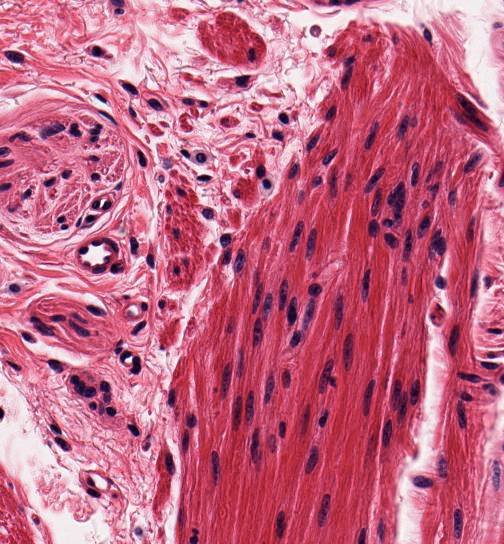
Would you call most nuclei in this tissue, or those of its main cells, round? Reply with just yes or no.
No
